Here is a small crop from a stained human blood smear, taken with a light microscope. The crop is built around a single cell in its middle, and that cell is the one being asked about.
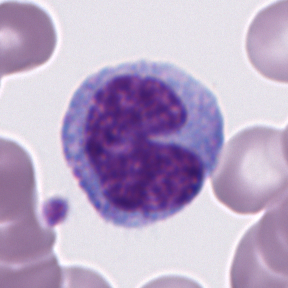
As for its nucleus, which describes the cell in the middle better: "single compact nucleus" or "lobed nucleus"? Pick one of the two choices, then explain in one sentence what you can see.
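Single compact nucleus. The nucleus is kidney-shaped, with a deep notch opening toward the right.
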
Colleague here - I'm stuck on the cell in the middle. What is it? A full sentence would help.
The cell that lies at the centre of the crop is a monocyte.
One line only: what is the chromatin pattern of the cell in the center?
Coarse clumps are absent, and the chromatin is fine throughout.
